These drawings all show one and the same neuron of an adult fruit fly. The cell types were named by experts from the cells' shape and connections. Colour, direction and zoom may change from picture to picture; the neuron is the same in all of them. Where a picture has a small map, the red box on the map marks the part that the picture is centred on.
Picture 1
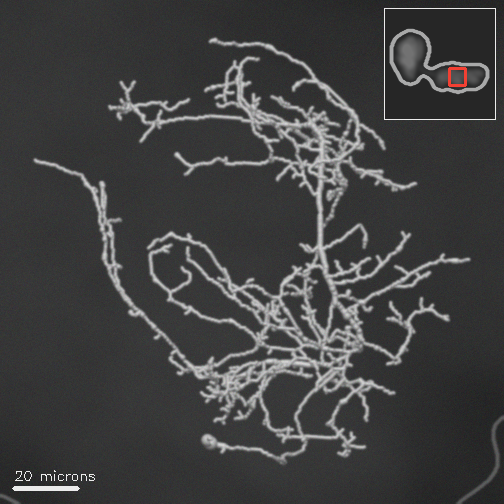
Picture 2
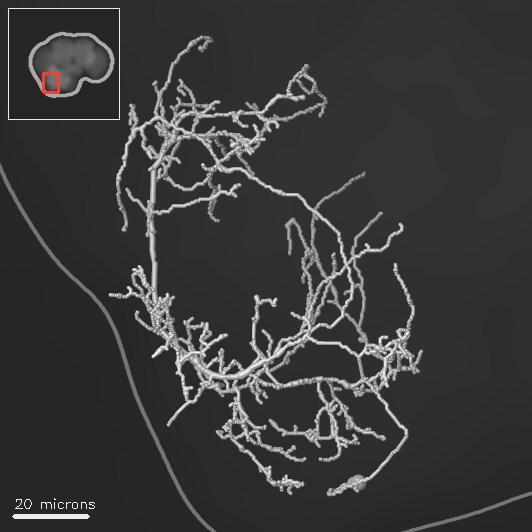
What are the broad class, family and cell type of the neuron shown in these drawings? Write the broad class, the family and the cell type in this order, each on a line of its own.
nerve-cord intrinsic neuron
hemilineage 04B
IN04B011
